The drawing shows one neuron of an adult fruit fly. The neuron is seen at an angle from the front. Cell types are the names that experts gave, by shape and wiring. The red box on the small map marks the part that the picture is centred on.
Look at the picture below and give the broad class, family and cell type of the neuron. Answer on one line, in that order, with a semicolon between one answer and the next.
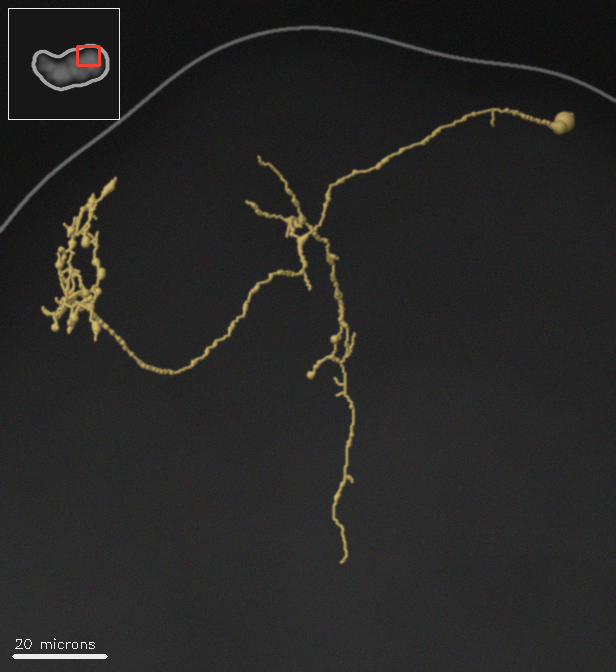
central-brain intrinsic neuron; hemilineage SLPpl1; CB3118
